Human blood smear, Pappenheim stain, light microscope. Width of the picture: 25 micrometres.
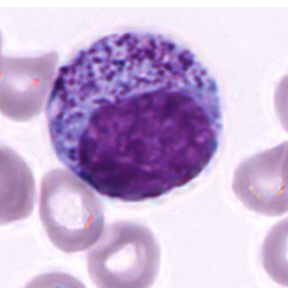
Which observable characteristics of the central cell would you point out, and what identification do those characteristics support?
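Round, smooth outline here, with the nucleus sitting off-centre toward the lower right. Look at the chromatin: coarse and mottled rather than smooth. Coarse dark purple granules are scattered through the cytoplasm as well. It's a promyelocyte.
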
